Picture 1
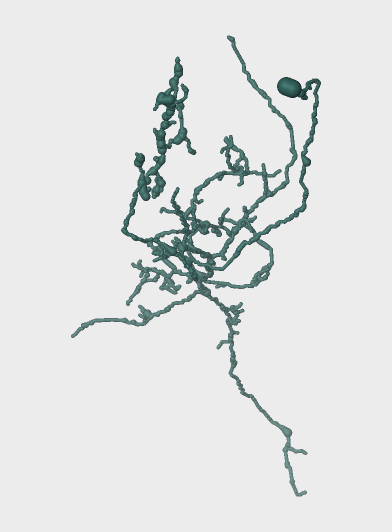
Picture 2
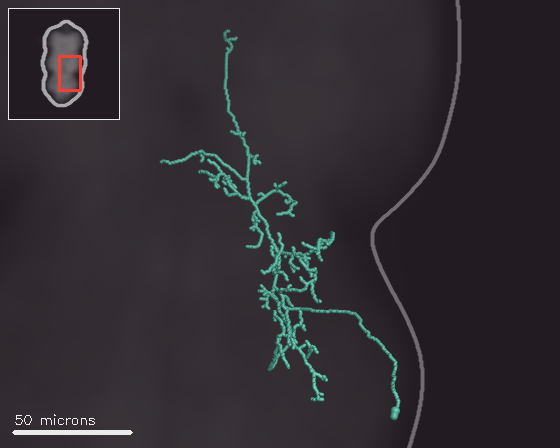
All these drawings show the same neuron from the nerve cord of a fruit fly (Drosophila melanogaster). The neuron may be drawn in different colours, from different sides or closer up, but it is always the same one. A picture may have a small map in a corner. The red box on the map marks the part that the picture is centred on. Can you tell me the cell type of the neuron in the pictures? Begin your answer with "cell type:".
cell type: IN09A042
